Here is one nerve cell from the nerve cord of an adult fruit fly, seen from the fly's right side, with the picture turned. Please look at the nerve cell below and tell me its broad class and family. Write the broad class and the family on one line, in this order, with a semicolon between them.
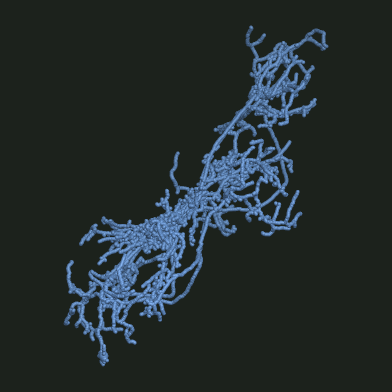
nerve-cord intrinsic neuron; hemilineage 00A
